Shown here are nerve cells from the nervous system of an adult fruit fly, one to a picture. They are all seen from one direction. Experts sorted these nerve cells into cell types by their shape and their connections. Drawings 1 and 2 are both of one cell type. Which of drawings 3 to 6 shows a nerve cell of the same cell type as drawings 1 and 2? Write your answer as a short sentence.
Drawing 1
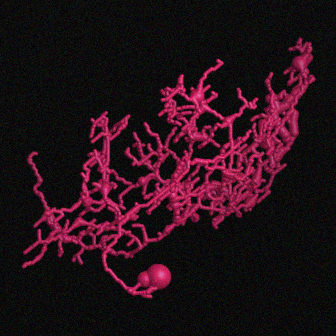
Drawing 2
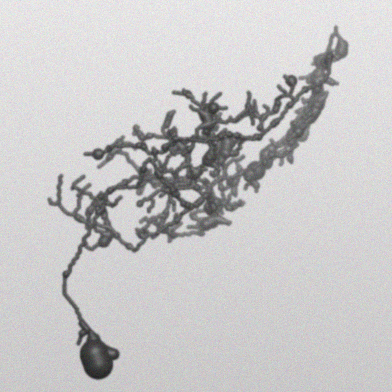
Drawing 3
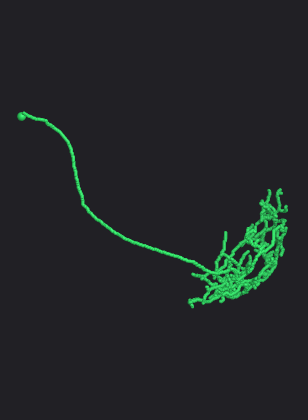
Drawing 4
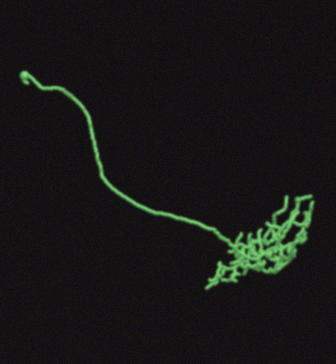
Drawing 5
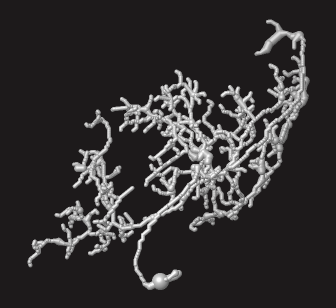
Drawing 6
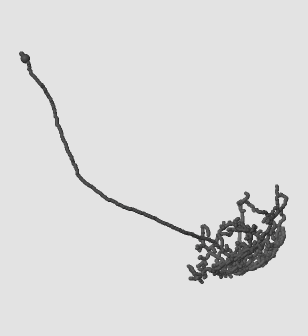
Drawing 5 shows a nerve cell of the same cell type.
